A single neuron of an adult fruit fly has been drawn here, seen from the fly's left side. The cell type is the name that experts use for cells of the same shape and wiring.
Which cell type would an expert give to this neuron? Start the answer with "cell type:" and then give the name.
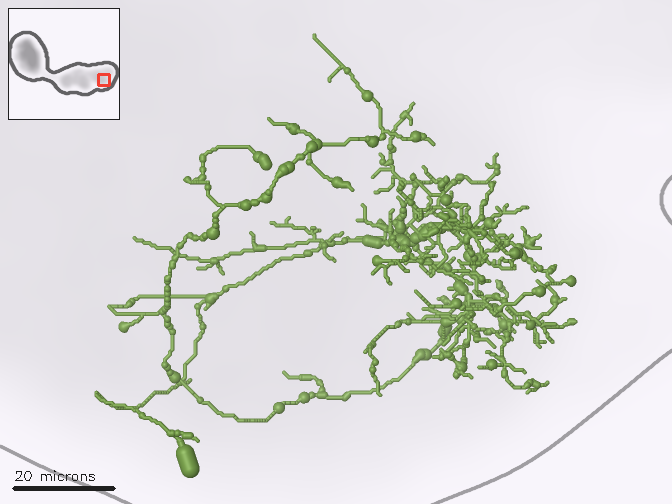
cell type: IN14A040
